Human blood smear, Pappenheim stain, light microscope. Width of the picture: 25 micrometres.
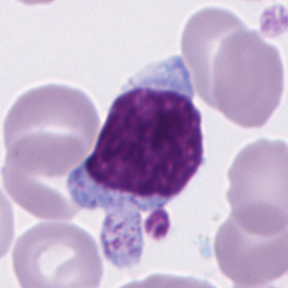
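Large granular lymphocyte, the nucleated cell at the centre. Nucleus: a single rounded mass without lobes, about 10 micrometres across, filling most of the cell. Cytoplasm: a tongue-shaped extension reaching downward from the lower left of the cell. Granules: small and purple, lying within that downward extension.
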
